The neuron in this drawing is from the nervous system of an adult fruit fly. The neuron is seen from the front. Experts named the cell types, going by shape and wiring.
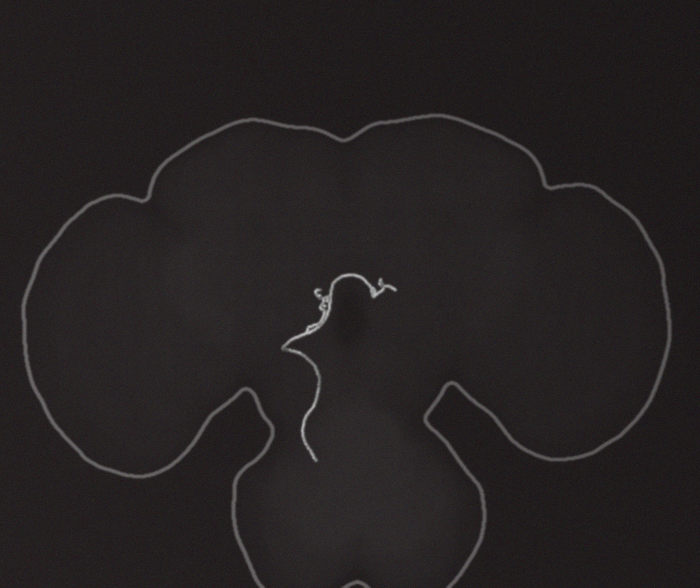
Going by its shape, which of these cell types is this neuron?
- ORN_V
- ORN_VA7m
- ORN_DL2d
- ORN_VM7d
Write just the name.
ORN_VM7d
